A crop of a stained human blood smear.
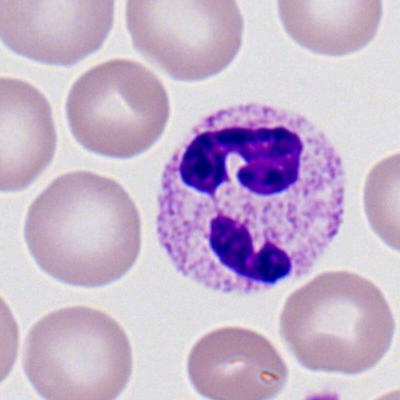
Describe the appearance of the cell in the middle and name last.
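Start with the outline, and you will see that it is round. Now follow the nucleus: it is split into several separate lobes. Look closely inside those lobes, and no nucleoli can be seen. Across the cytoplasm, fine violet granules are scattered. This is a segmented neutrophil.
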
